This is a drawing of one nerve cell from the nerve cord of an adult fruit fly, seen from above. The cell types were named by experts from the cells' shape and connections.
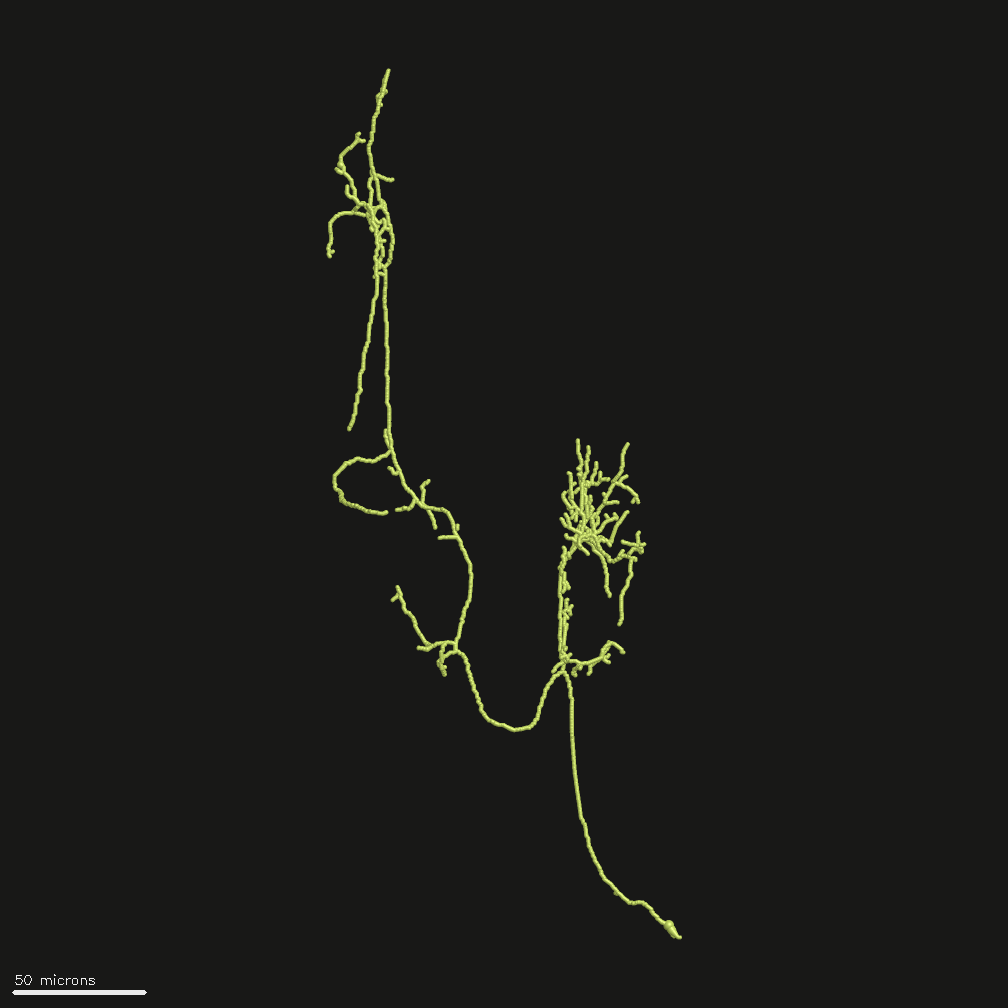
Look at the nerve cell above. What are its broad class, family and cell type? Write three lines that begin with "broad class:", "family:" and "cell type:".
broad class: nerve-cord intrinsic neuron
family: hemilineage 06A
cell type: IN06A072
